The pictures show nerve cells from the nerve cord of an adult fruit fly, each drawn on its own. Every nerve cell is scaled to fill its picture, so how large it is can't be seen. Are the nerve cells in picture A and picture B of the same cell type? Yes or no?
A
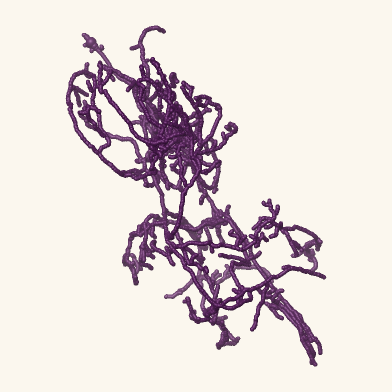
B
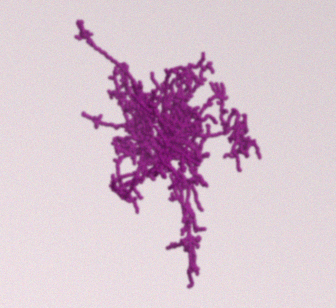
no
